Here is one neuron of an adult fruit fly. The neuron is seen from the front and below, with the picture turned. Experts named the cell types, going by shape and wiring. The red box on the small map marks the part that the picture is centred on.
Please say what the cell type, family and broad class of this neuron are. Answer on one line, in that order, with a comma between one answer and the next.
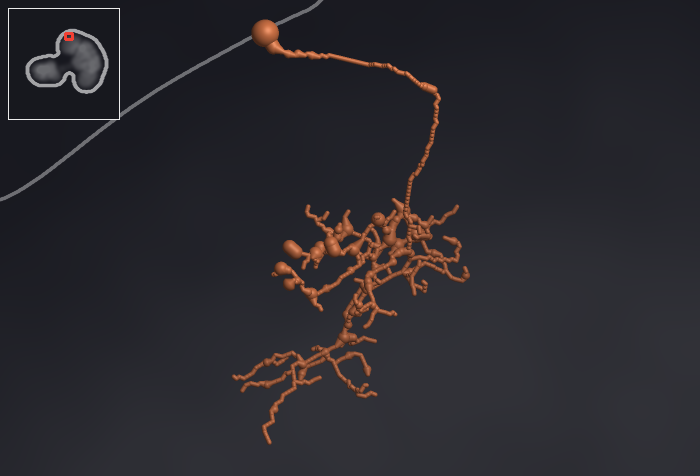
Mi16, Mi, optic-lobe intrinsic neuron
